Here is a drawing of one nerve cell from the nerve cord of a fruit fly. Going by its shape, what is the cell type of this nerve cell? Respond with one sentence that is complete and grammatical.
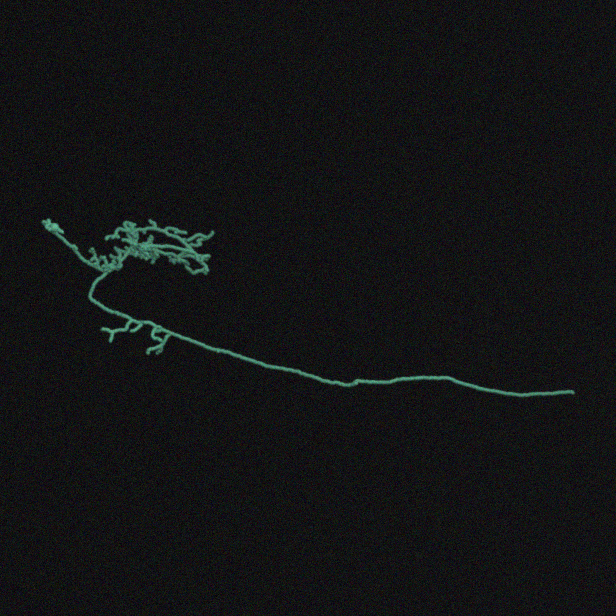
This nerve cell belongs to the cell type AN19B076.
